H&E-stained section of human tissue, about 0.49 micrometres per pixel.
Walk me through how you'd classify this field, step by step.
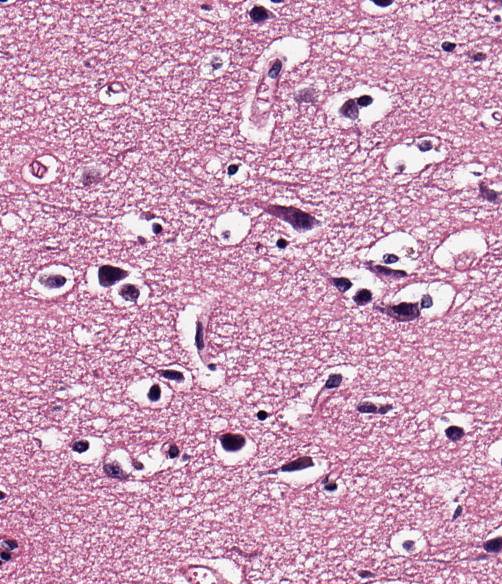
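Cerebral cortex occupies the field. A uniform pink, finely fibrillary neuropil carries single cells scattered evenly, in no organised units, without epithelium, glands or fat. Several neurons have angular, darkly stained bodies with tapering processes; one lies just right of centre in the upper half.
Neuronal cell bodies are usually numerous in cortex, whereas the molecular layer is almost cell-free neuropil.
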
